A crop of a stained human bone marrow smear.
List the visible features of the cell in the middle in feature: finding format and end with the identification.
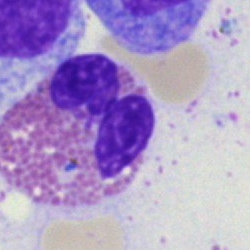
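Chromatin: dense, dark purple, clumped
Nucleus position: toward the right, most cytoplasm to its left
Clear spots: small, white, scattered among the granules
Fleck: small, blue-black, in the cytoplasm below the nuclear lobes
Name: eosinophil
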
